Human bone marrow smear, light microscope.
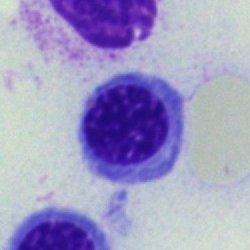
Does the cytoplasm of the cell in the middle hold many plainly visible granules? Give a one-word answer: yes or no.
No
